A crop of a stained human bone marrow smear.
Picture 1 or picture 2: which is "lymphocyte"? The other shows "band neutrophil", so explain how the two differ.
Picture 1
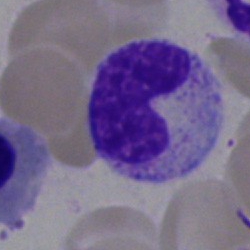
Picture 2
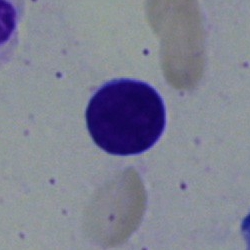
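The band neutrophil appears in picture 1; the lymphocyte appears in picture 2. The band neutrophil's nucleus is kidney-shaped, with a deep notch that opens toward the right.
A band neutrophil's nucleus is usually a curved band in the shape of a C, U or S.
Around it lies a moderate rim of pale lilac cytoplasm, mostly to the right and without clear vacuoles; in the lymphocyte, by contrast, no distinct rim of cytoplasm can be made out around the nucleus.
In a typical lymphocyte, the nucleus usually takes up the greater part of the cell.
The chromatin differs as well: coarsely clumped dark purple with paler patches in the band neutrophil, dense dark purple-blue throughout in the lymphocyte.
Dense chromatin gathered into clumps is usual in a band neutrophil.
The two share a smooth, round outline, and neither nucleus shows nucleoli. No granules are seen in the lymphocyte, whose picture is slightly soft in focus.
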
